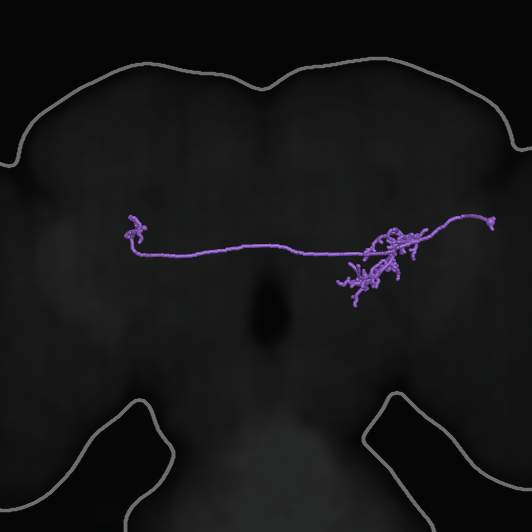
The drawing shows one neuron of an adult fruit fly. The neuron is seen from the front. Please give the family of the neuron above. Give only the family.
hemilineage VLPl2_posterior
